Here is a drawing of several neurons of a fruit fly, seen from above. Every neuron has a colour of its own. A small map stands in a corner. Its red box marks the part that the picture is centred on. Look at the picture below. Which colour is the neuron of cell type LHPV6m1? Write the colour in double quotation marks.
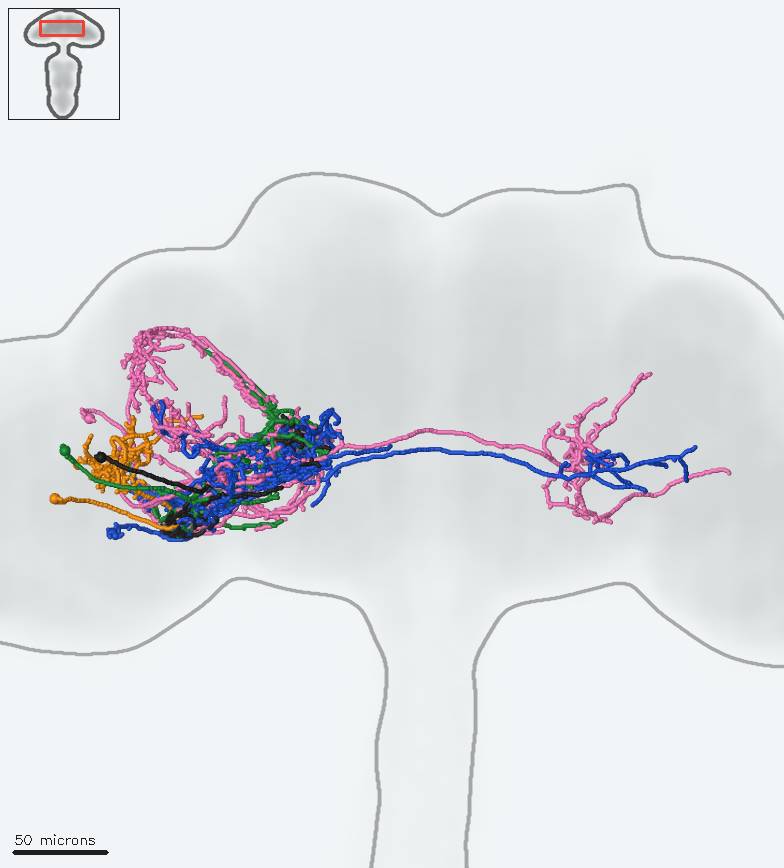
"blue"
